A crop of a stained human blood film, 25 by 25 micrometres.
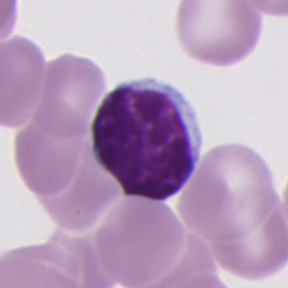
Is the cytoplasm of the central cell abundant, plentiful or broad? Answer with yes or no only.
No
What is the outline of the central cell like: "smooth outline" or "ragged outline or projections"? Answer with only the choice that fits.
Smooth outline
